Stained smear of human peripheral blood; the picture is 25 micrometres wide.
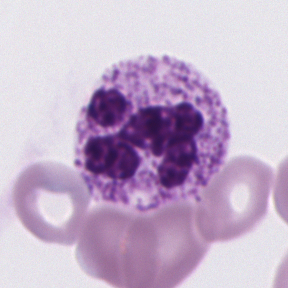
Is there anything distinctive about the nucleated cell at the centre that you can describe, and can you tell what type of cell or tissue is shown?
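At about 14 micrometres across, the cell has a nucleus divided into several separate lobes. These lobes are joined by narrow strands or lie pressed together, rather than forming one continuous band. Purple-violet granules fill the cytoplasm throughout without hiding the outlines of the lobes. It is a segmented neutrophil.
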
